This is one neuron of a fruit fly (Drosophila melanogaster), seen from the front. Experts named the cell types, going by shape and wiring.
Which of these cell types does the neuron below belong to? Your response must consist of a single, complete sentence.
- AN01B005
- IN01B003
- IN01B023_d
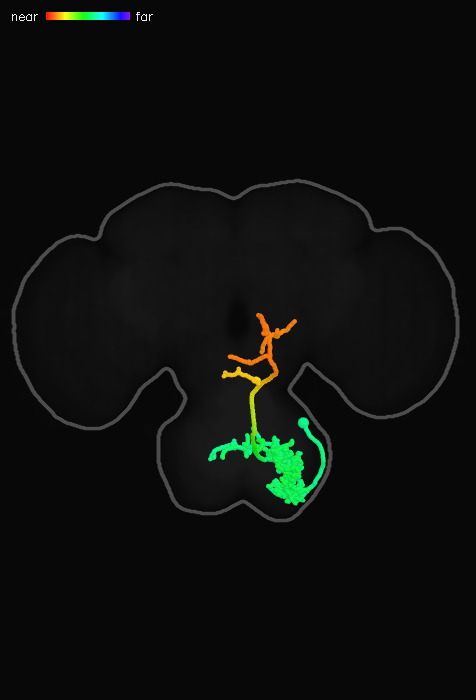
With respect to cell type, this neuron is AN01B005.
